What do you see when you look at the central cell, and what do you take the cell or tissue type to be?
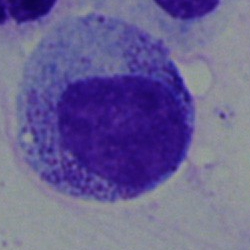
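Dark purple granules are scattered through the cytoplasm, most crowded in its lower-left part, while the nucleus lies off-centre toward the right. A single small clear vacuole sits near the left edge of the cytoplasm. The cell is a myelocyte.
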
